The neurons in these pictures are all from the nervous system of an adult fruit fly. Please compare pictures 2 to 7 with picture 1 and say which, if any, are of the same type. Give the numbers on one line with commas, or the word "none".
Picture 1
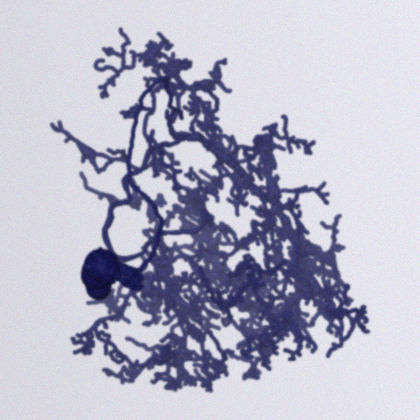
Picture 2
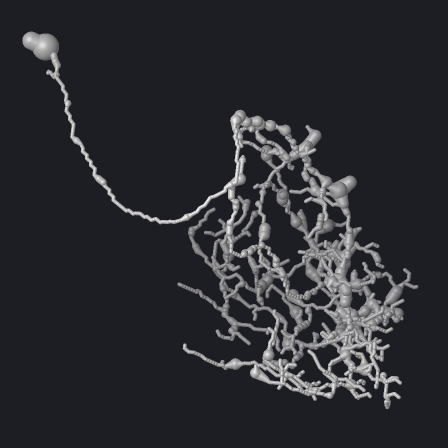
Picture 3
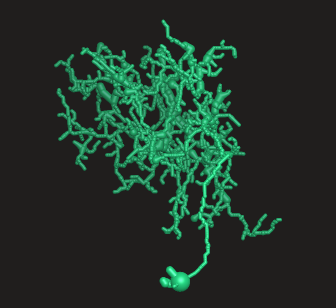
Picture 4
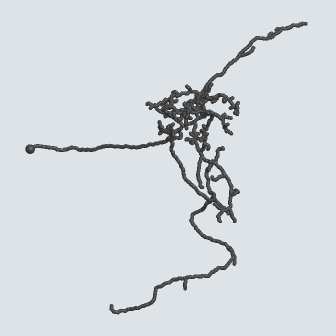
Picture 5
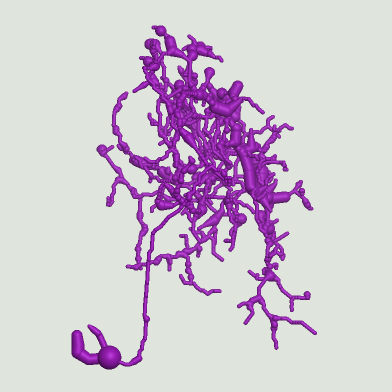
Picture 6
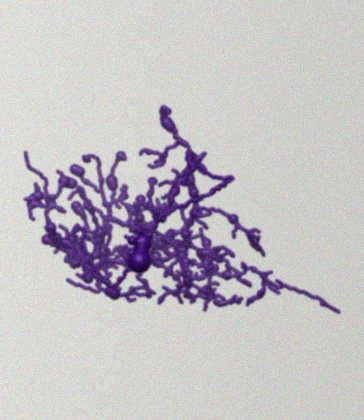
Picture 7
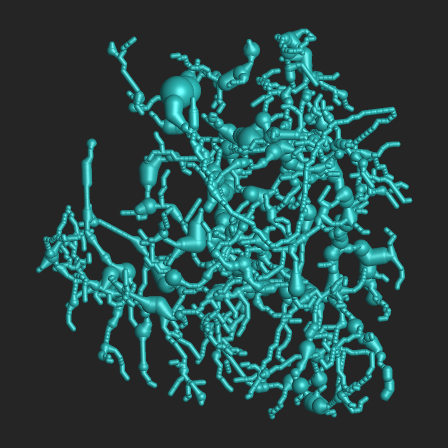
2, 3, 5, 6, 7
